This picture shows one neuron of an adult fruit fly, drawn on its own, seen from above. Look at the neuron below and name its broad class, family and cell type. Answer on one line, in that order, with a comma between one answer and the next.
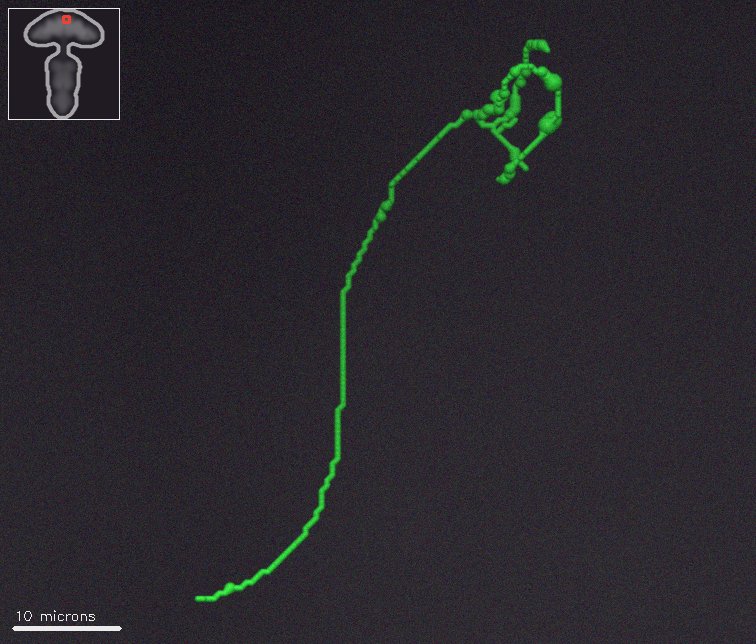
sensory neuron entering the brain, class olfactory, ORN_VM5d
